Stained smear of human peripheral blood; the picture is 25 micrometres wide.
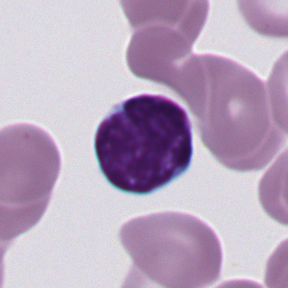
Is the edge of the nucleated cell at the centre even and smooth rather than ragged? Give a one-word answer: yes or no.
Yes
